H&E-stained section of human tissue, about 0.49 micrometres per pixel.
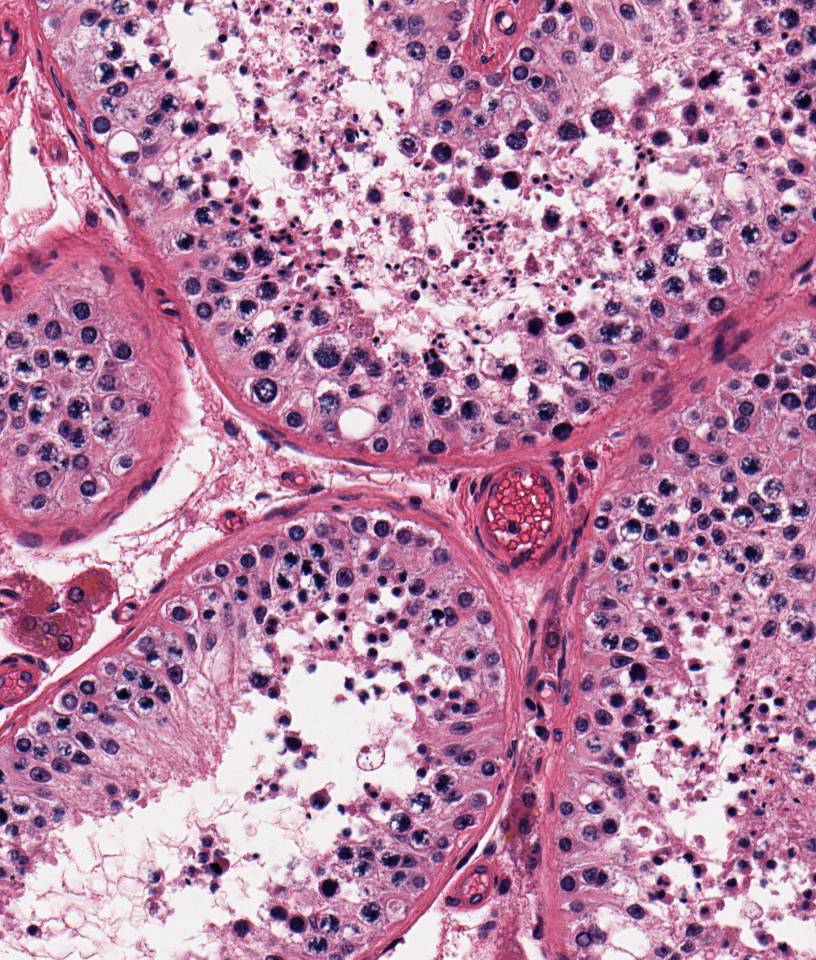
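Testis, haematoxylin and eosin. Rounded tubular profiles cut across fill the field, separated by narrow bands of stroma. Each tubule is lined by a stratified epithelium of rounded cells several cells deep. Large round cells with coarse, clumped dark chromatin occupy the middle layers of the epithelium. Small, very dark, condensed nuclei gather toward the lumen of the large upper tubule.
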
